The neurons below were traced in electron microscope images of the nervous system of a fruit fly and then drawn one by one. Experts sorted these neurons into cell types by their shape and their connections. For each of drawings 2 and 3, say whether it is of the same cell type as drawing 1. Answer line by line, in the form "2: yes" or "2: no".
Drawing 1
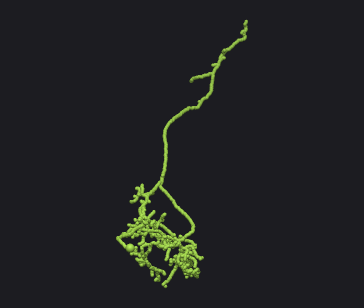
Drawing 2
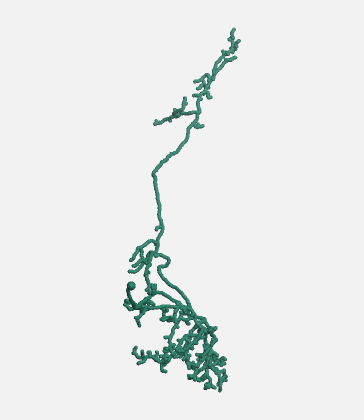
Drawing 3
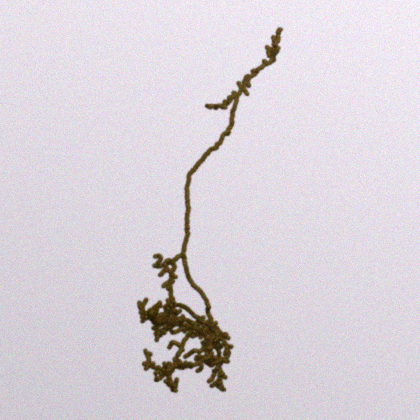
2: no
3: no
